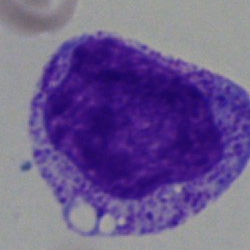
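Myelocyte, the central cell of this stained bone marrow smear. Its nucleus fills most of the cell. The cytoplasm, full of many small purple granules, forms a wider band below the nucleus than above it. Lower left, find two prominent clear round vacuoles.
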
